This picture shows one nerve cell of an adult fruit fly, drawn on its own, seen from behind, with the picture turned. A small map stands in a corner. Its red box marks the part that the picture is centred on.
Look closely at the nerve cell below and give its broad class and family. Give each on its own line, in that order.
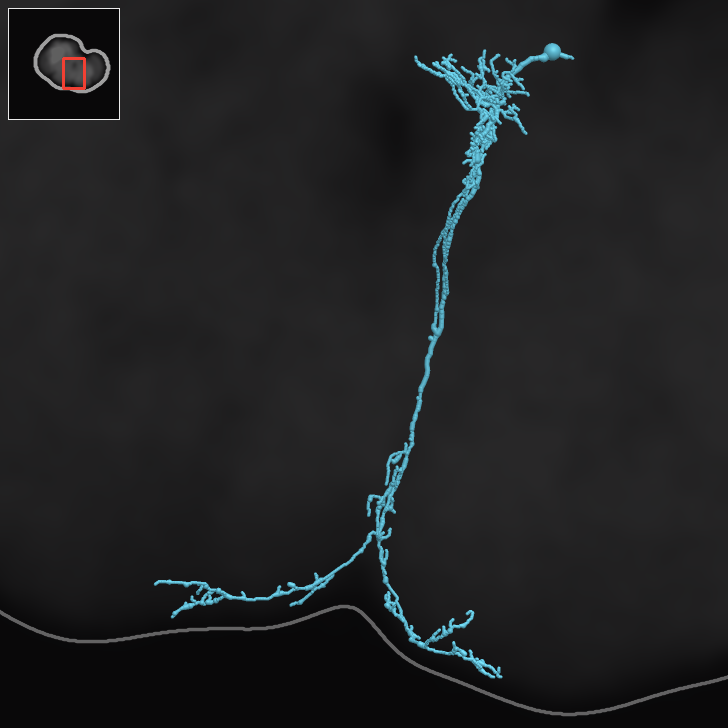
central-brain intrinsic neuron
hemilineage FLAa3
